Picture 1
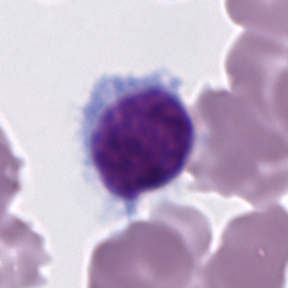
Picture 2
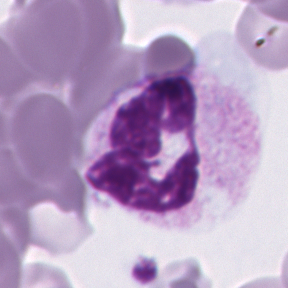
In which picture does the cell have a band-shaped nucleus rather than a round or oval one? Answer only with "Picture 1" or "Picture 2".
Picture 2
